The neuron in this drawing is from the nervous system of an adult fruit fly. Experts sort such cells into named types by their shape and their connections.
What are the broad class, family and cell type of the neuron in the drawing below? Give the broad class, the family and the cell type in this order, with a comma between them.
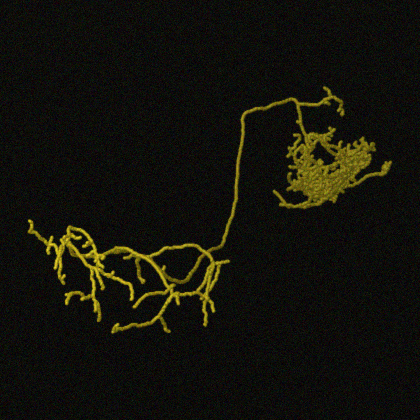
descending neuron, hemilineage MX12, DNge106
